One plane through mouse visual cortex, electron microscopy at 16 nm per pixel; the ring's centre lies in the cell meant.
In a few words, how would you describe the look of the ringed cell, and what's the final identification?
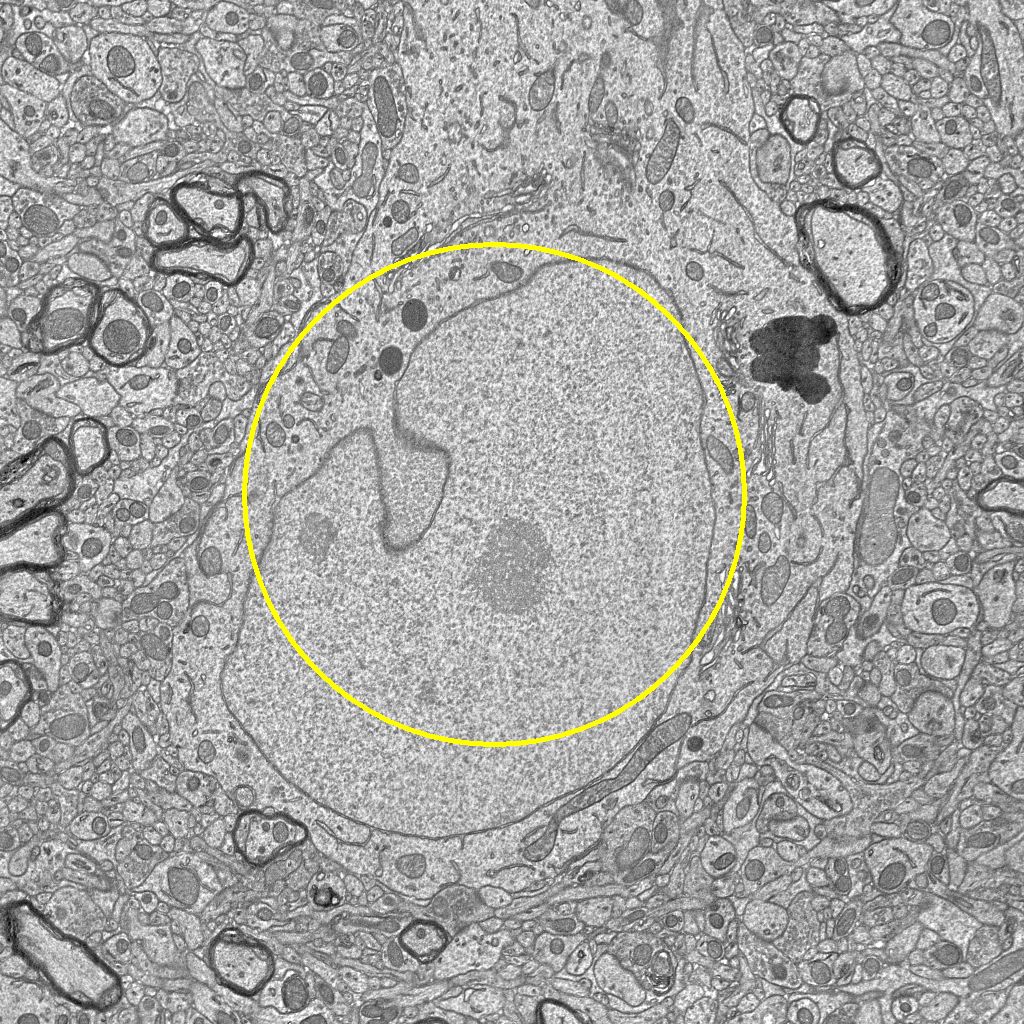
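Envelope first: one deep, narrow infolding enters from the upper left. Chromatin next: fine and evenly dispersed, with no dense clumps lining the envelope. Cytoplasm at the upper left: two round, dark, dense bodies beside the infolding, plus several mitochondria gathered in the wider cytoplasm there. Name: excitatory neuron.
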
